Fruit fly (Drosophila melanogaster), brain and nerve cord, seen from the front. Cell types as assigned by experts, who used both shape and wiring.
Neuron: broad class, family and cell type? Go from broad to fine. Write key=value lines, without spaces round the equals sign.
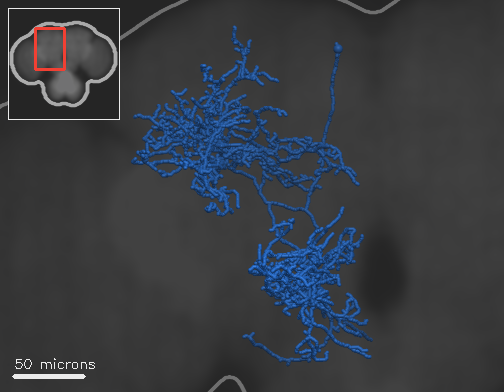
broad_class=central-brain intrinsic neuron
family=PPM
cell_type=PPM1201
